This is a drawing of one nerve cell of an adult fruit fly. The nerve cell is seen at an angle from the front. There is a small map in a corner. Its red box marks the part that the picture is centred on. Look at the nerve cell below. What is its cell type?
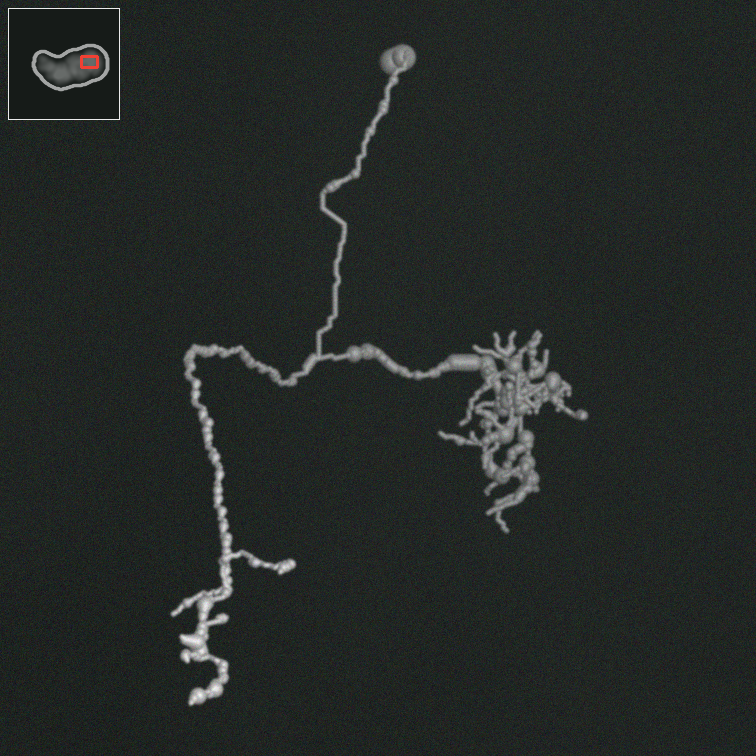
LPC1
